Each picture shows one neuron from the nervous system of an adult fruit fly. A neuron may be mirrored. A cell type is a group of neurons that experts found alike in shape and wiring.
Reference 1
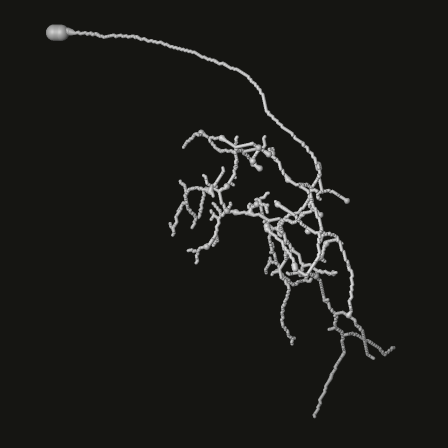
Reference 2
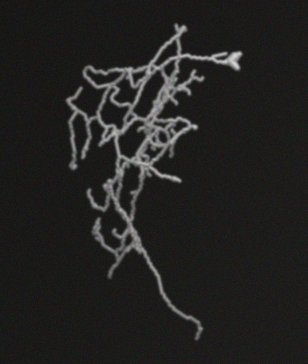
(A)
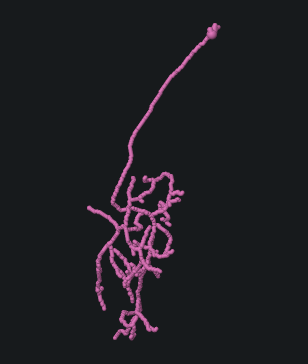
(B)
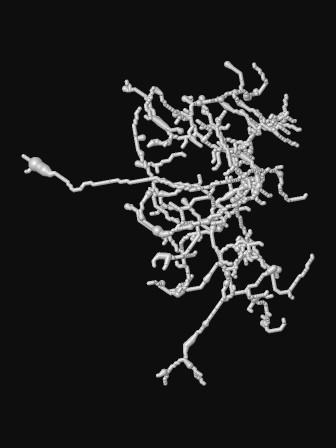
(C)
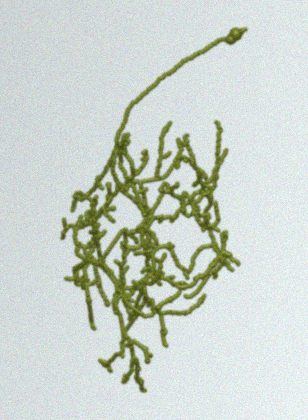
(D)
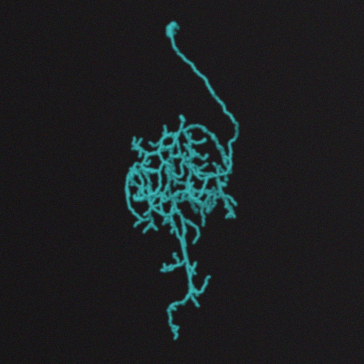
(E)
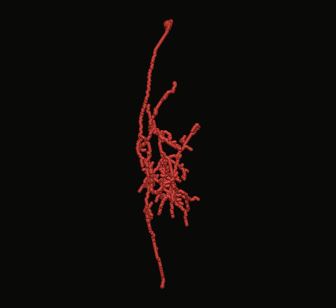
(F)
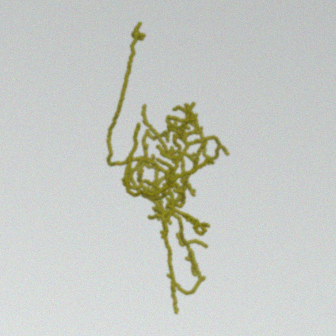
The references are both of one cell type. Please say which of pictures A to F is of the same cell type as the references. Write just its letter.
A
